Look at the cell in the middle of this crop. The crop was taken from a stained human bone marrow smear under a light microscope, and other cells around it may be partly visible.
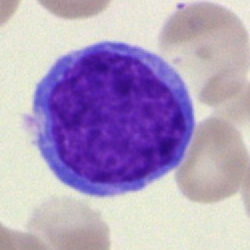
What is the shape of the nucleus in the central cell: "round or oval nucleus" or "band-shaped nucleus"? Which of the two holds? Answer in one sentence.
There is a compact round or oval nucleus in this cell.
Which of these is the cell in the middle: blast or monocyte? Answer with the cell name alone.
blast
